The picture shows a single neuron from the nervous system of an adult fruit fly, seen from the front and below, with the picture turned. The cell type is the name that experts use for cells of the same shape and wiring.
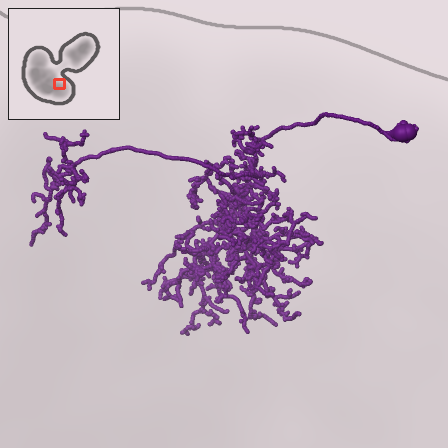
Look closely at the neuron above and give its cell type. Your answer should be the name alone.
Tlp12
